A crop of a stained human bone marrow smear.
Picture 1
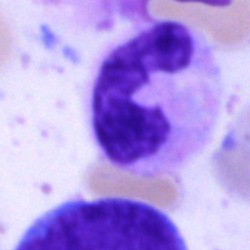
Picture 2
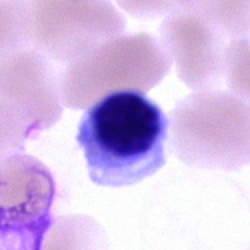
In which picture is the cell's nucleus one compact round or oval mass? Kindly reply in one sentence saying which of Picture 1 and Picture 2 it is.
The compact round or oval nucleus is that of the cell in Picture 2.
